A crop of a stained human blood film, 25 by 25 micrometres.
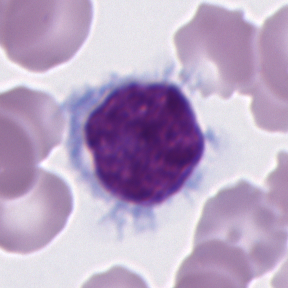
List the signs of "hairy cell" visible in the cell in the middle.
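Fits: many fine, hair-like cytoplasmic projections fringe the cell's edge all the way round.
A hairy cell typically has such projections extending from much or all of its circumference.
Also seen: nucleus filling most of the cell, leaving a narrow rim of pale blue cytoplasm; chromatin dark purple and densely packed.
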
